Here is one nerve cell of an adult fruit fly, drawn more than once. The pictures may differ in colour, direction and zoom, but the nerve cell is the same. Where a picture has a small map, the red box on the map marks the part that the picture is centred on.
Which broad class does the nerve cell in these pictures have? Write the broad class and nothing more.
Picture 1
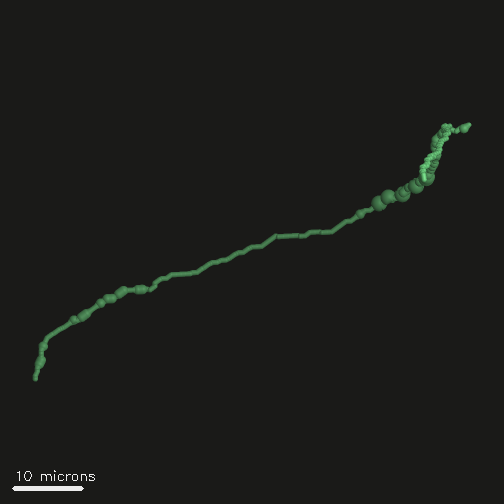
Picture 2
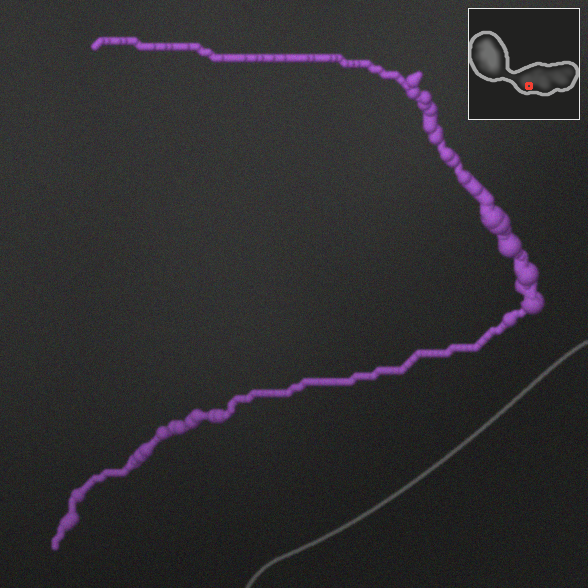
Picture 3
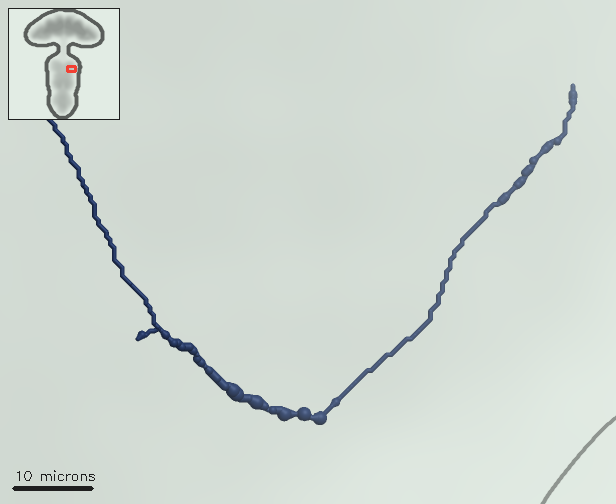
sensory neuron entering the nerve cord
